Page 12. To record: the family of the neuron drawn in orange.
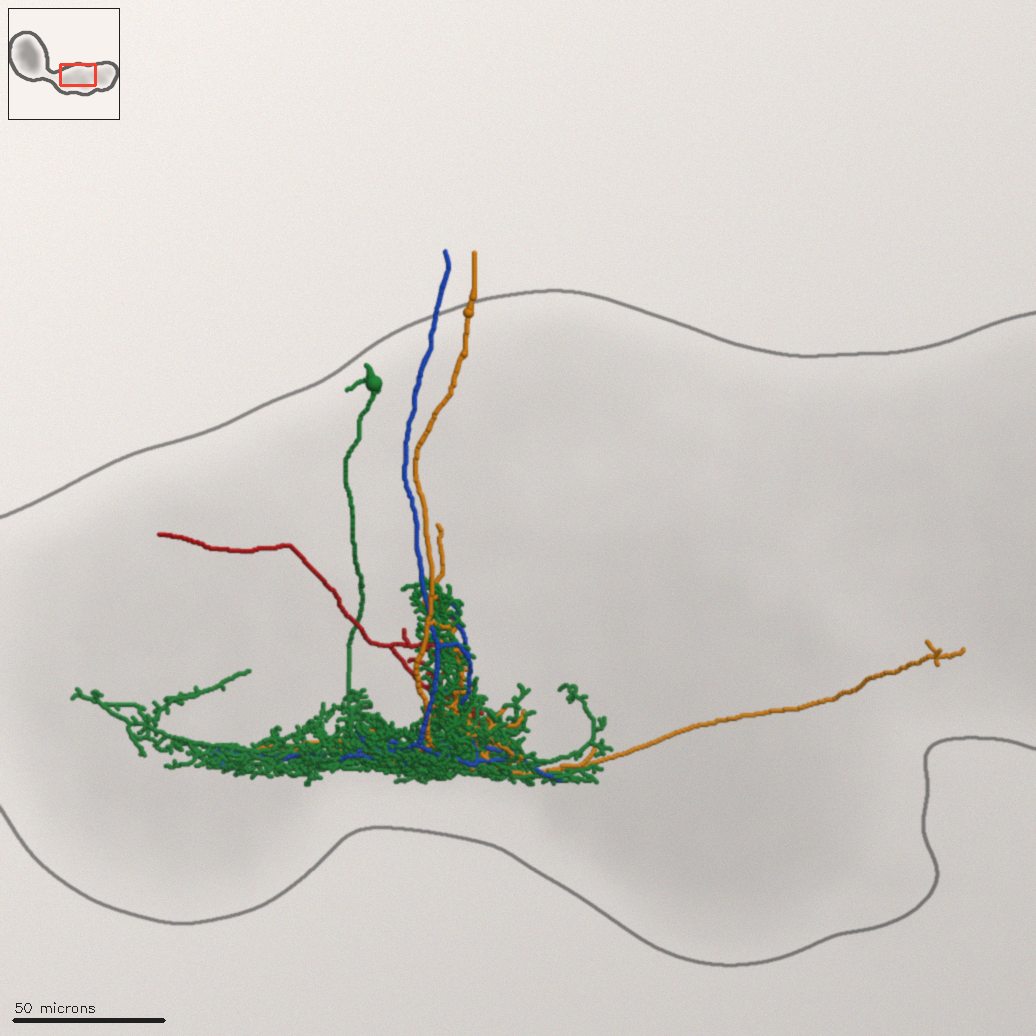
class mechanosensory tactile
